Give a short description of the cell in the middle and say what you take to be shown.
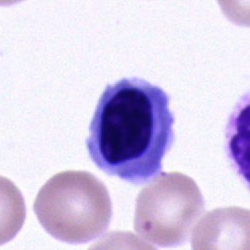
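That one in the middle has an oval outline with a slightly uneven edge. Its cytoplasm's blue, widest on the lower right side of the nucleus, and there are no vacuoles in it. It's an erythroblast.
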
